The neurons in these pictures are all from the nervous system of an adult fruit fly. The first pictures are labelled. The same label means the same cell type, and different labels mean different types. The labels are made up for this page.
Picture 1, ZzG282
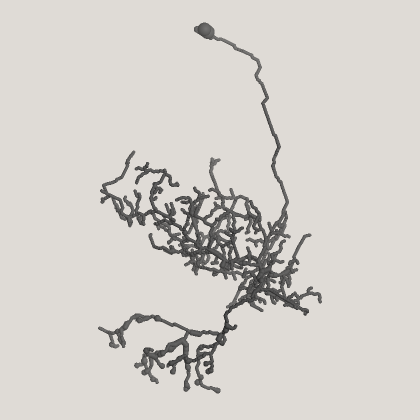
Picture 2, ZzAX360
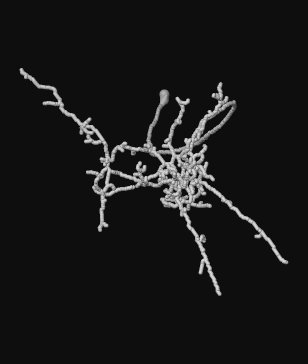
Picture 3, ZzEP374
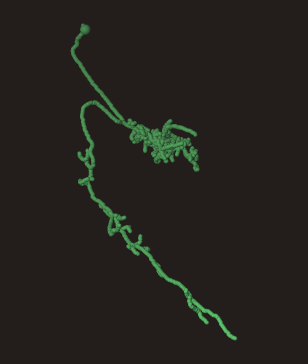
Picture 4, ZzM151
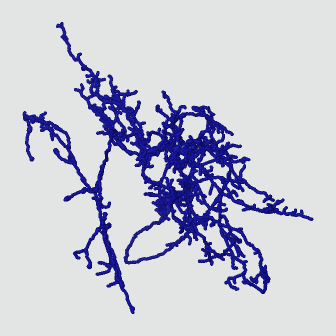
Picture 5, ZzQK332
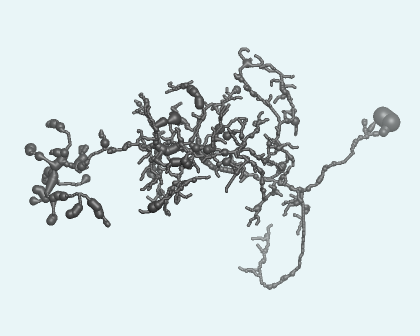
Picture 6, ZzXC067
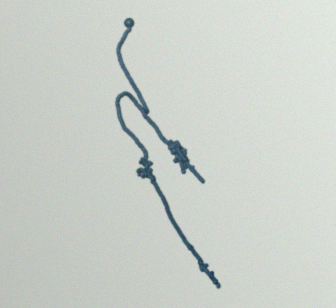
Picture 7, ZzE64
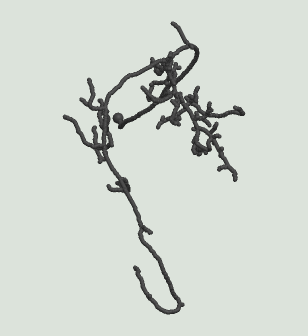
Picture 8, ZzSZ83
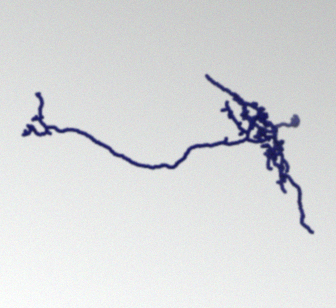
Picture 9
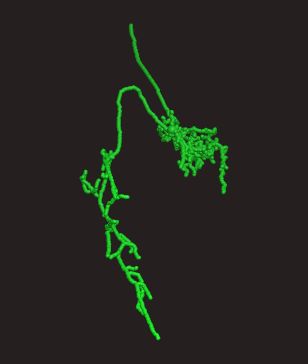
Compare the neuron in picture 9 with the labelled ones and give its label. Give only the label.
ZzEP374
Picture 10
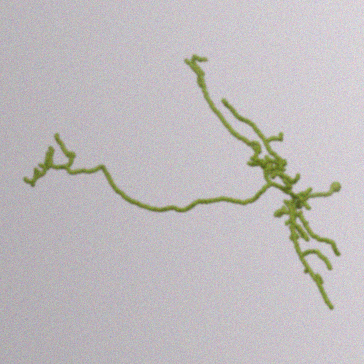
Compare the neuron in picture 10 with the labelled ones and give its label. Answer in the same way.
ZzSZ83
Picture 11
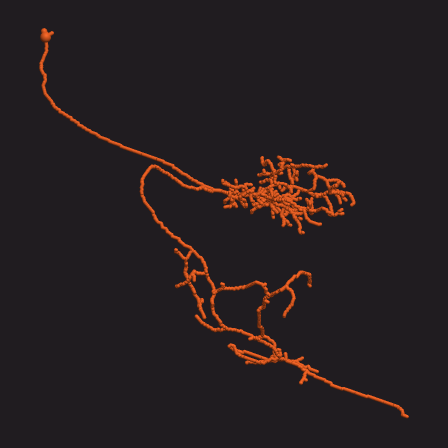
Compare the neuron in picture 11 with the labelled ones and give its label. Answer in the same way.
ZzEP374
